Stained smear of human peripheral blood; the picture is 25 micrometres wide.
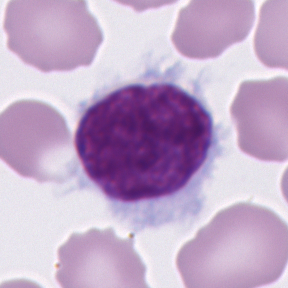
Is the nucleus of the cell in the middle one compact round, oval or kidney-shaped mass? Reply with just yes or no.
Yes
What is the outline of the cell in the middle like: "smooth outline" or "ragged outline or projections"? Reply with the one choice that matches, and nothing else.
Ragged outline or projections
